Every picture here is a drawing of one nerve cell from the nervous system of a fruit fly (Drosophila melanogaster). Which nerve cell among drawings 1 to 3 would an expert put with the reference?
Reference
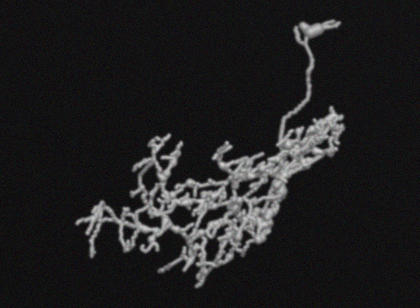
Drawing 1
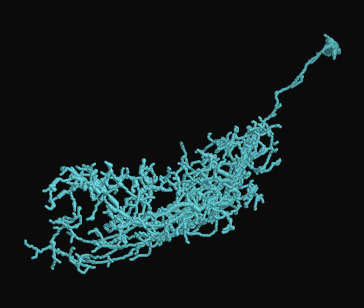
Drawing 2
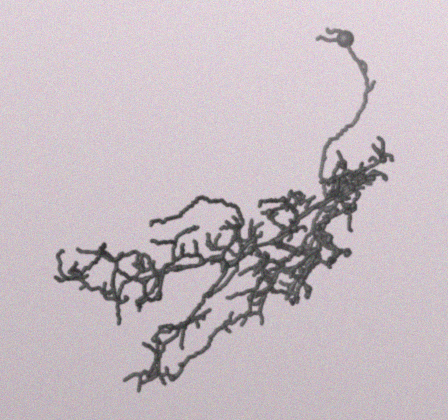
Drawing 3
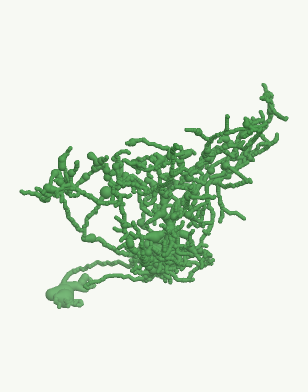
Drawing 2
